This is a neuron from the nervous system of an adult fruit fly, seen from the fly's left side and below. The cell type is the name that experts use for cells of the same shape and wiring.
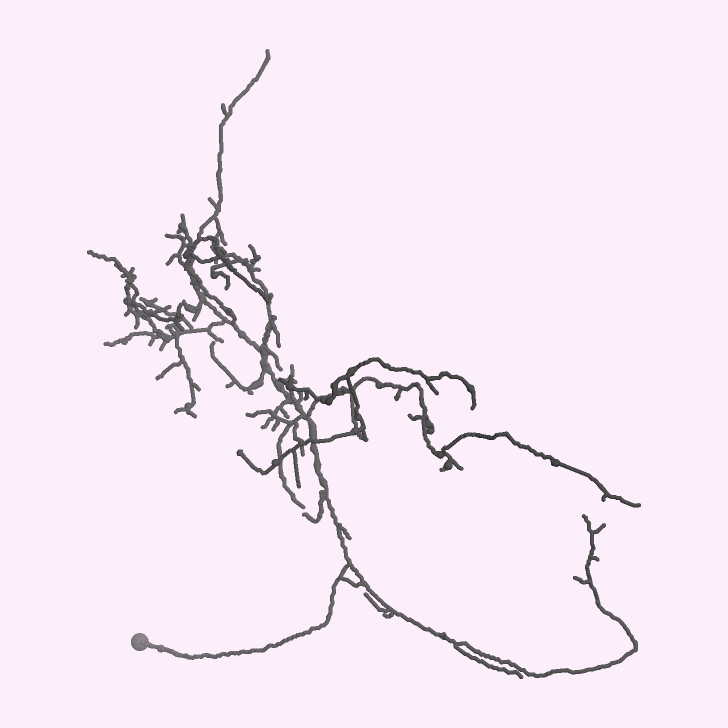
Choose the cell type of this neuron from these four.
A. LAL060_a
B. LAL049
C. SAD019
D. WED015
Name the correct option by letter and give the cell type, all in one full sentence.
Option A corresponds to LAL060_a, the neuron's cell type.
